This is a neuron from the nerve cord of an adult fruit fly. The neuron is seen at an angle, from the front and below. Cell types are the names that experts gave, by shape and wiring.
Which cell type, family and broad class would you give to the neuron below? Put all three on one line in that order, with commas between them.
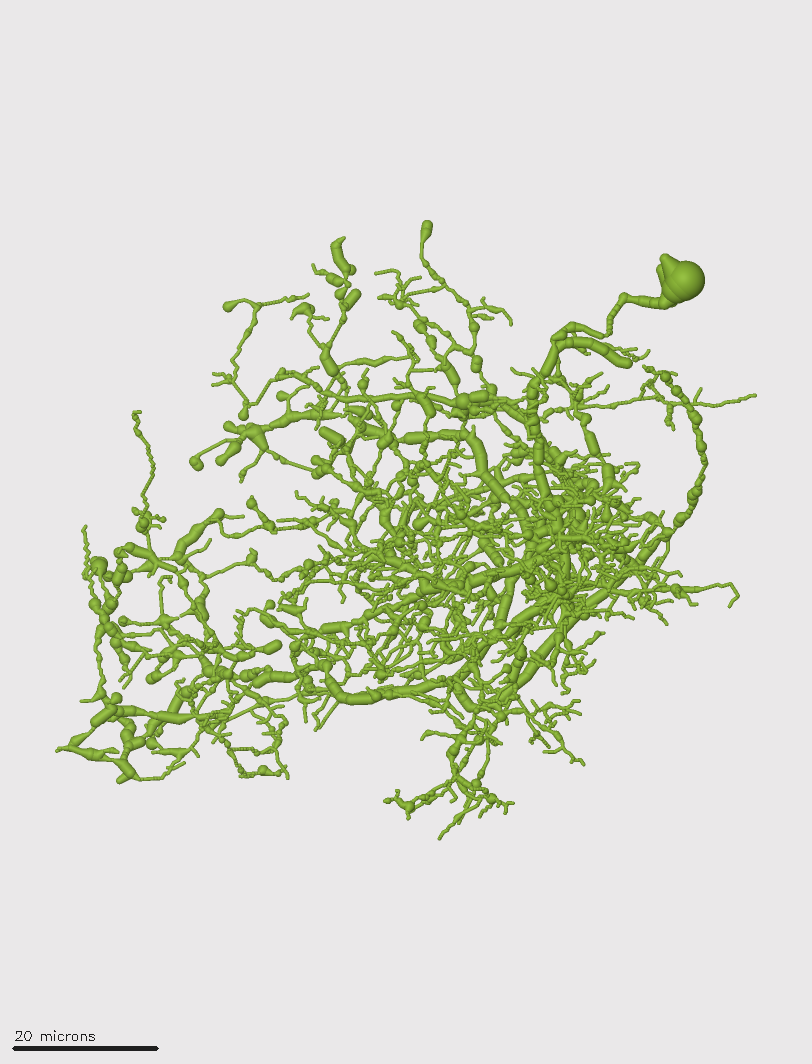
IN09A010, hemilineage 09A, nerve-cord intrinsic neuron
